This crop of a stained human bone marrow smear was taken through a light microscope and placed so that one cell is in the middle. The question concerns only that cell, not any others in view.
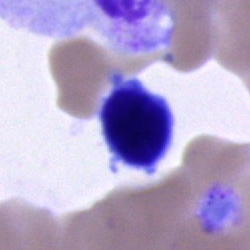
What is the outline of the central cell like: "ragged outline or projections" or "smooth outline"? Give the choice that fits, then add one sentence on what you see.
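Ragged outline or projections. Small knob-like projections stick out from the top and bottom edges of the cell.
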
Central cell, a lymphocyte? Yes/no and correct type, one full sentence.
Yes, as for the central cell, it is a lymphocyte.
